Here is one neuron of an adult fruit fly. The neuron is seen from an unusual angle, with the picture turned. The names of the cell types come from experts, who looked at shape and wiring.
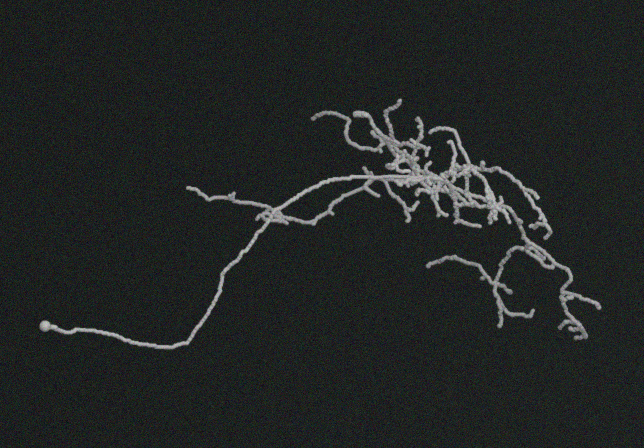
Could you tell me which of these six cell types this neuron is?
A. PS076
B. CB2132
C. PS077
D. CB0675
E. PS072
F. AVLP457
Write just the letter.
A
